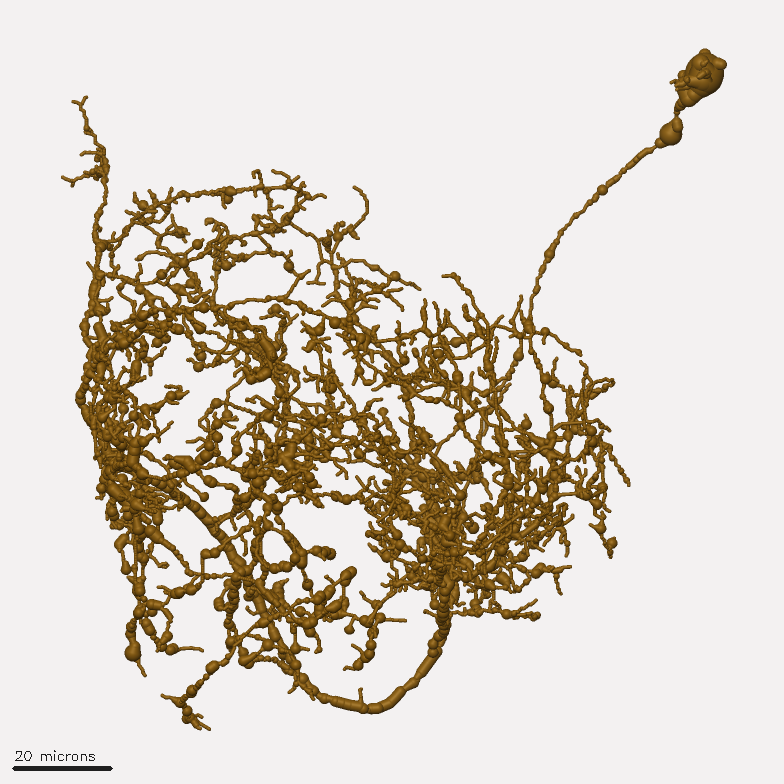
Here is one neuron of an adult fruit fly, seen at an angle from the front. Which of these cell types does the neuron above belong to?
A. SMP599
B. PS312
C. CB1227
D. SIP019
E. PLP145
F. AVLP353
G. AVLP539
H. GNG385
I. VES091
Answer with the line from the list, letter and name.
G. AVLP539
